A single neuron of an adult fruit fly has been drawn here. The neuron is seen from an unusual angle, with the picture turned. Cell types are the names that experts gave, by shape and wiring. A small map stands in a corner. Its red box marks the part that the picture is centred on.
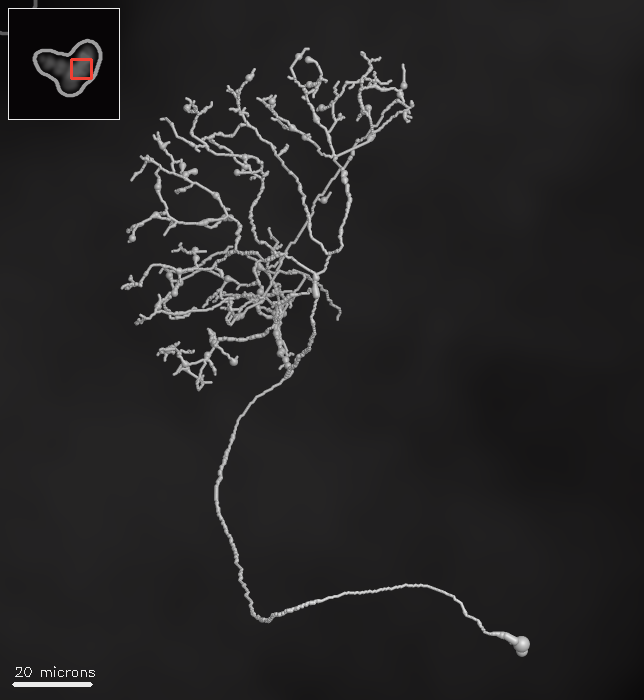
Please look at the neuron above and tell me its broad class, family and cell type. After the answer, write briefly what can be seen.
It is a central-brain intrinsic neuron. Its family is hemilineage LALv1_dorsal. It is of cell type FB6P. The cell body is at the lower right of the picture. By the scale bar it is about 160 microns tall in this view. Dozens of branch ends can be seen.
